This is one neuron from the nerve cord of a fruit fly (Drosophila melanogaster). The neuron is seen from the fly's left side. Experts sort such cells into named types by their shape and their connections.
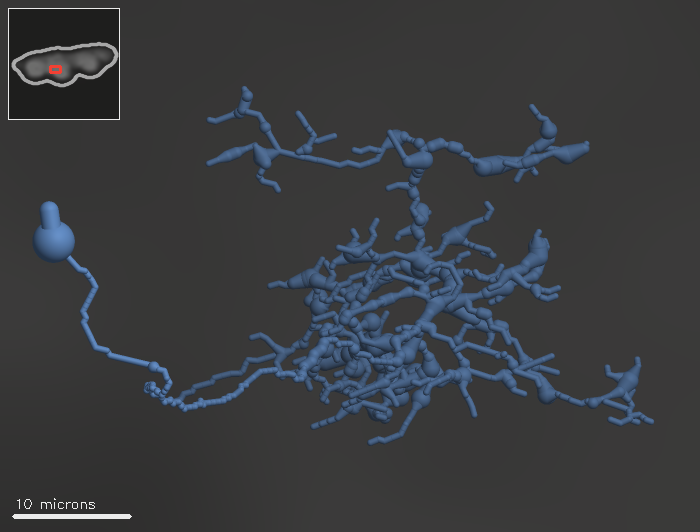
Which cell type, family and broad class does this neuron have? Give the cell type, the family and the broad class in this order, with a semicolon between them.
IN09A087; hemilineage 09A; nerve-cord intrinsic neuron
